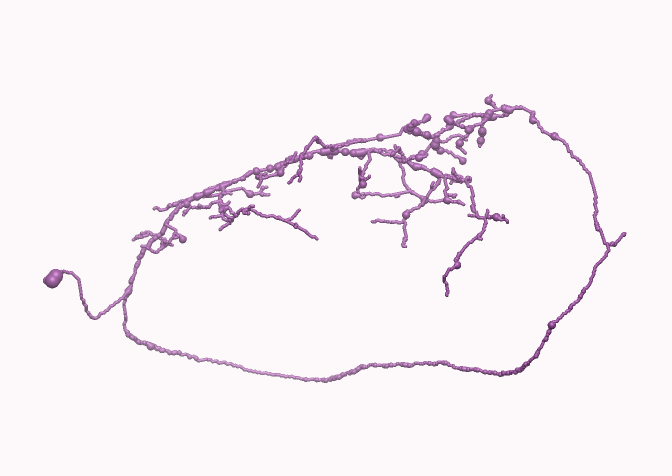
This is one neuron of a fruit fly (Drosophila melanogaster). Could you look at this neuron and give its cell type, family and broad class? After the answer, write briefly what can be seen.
Its cell type is LHAD1b5. Its family is hemilineage LHl2_dorsal. This is a central-brain intrinsic neuron. The cell body is on the left of the picture. Dozens of branch ends can be seen.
